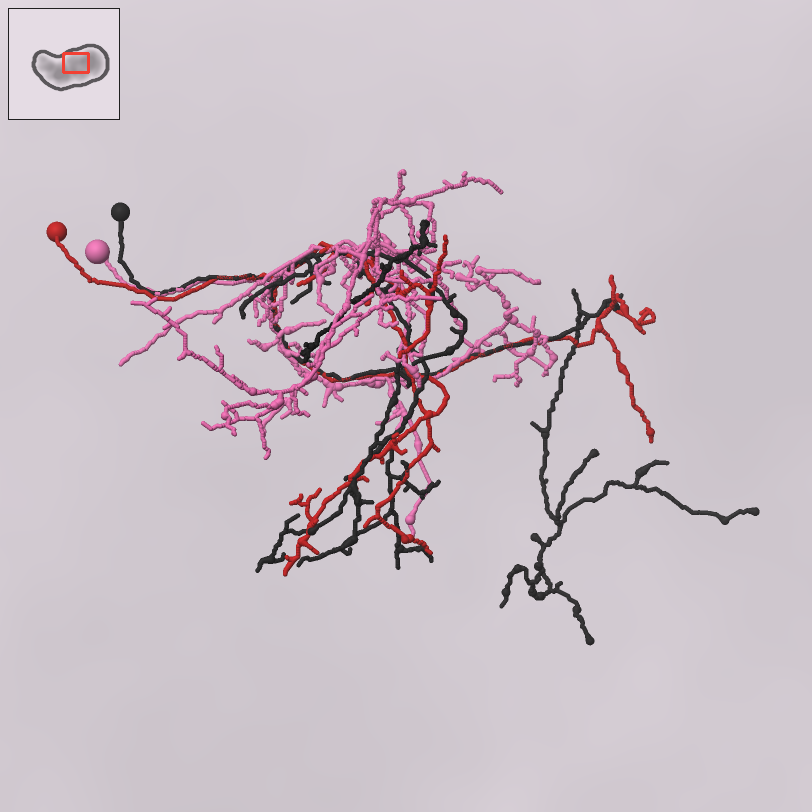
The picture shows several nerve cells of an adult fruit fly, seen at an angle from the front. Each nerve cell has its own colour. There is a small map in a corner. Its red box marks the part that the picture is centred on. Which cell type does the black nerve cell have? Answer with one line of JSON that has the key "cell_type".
{"cell_type": "CL302"}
